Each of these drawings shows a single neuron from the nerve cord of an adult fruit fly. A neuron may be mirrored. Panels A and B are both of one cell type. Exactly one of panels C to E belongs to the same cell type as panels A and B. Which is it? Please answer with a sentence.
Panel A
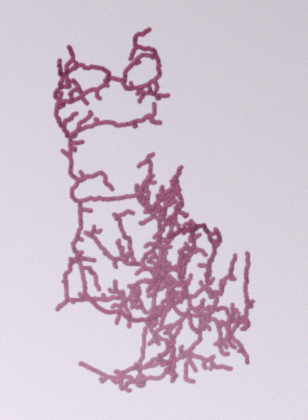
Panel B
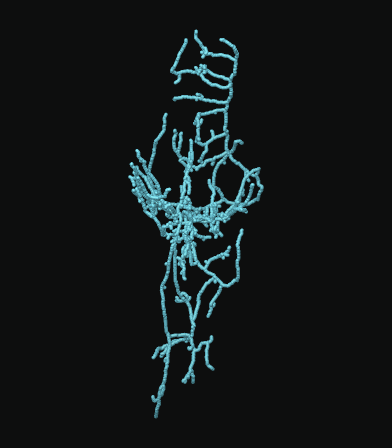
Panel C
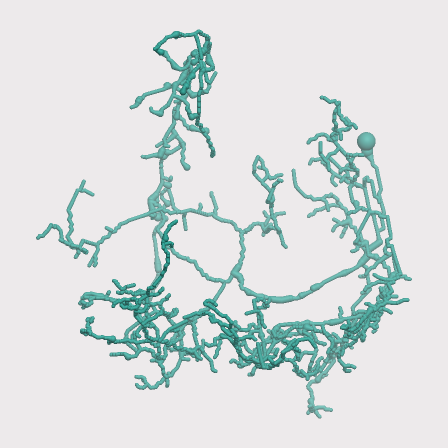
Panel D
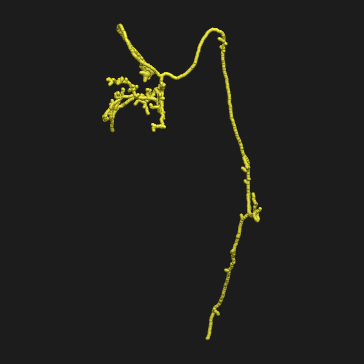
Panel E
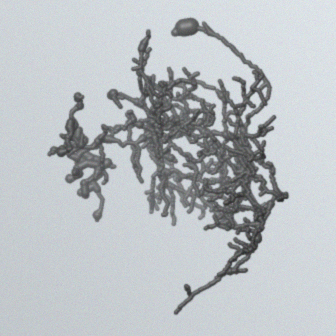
Panel E is of the same cell type.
